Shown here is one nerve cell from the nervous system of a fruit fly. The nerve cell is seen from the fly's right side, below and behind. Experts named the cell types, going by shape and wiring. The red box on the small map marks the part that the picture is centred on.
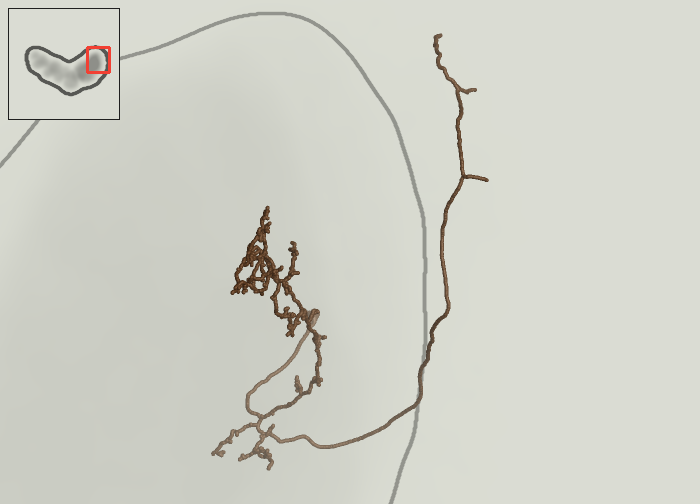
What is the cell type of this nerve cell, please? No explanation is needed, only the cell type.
Lat3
